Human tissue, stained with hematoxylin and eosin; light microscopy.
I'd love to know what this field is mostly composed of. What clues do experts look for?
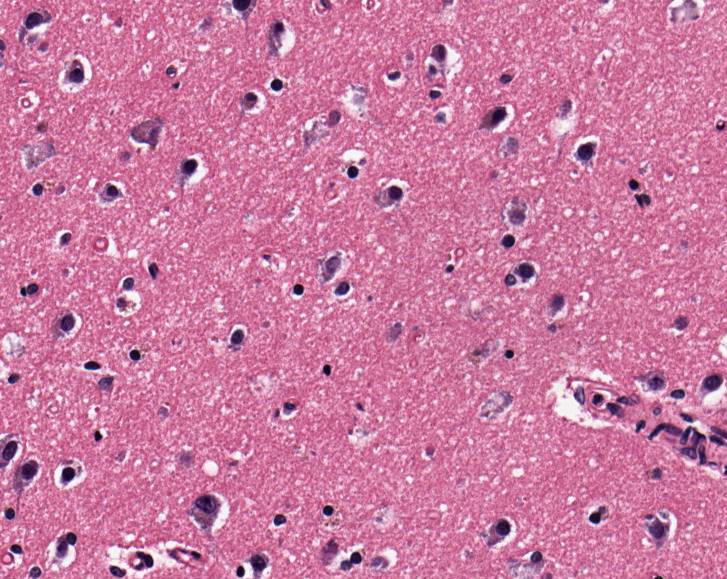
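Tissue: cerebral cortex. Whole field a finely granular pink feltwork, cells scattered singly, no epithelium, glands or other units. Larger cells with angular purplish cytoplasm and round nuclei, consistent with neurons, spread across the entire field.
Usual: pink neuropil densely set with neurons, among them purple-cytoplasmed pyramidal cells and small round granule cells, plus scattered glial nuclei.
Such cells throughout set it apart from the molecular layer, usually almost cell-free neuropil. Many small round dark nuclei with scant visible cytoplasm lie among the larger cells. Pink background dotted with many tiny round clear vacuoles.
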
